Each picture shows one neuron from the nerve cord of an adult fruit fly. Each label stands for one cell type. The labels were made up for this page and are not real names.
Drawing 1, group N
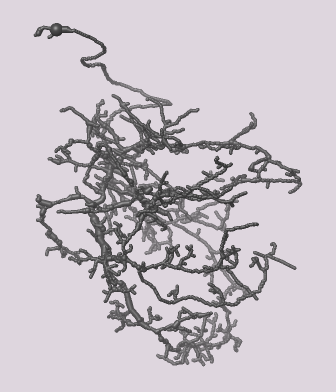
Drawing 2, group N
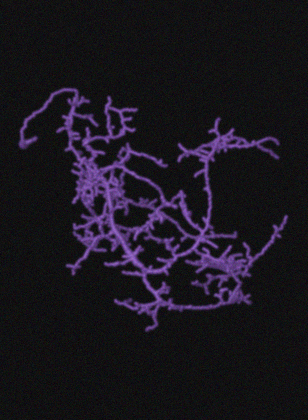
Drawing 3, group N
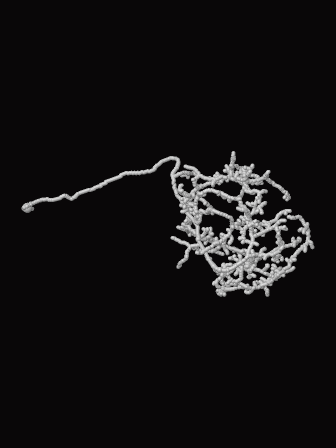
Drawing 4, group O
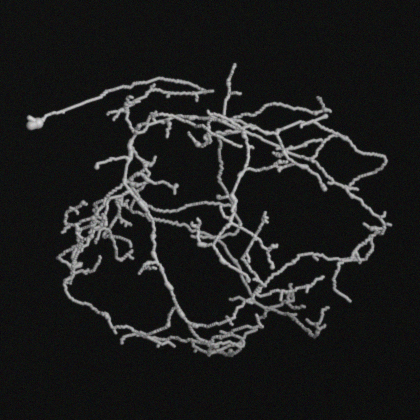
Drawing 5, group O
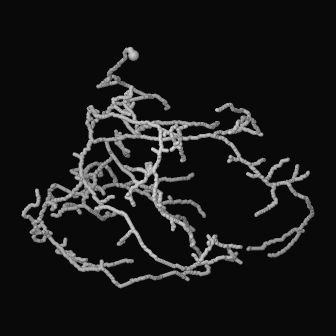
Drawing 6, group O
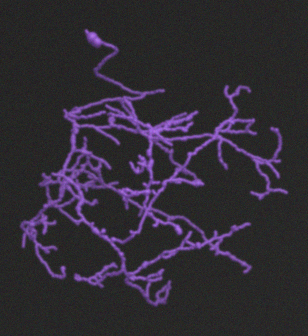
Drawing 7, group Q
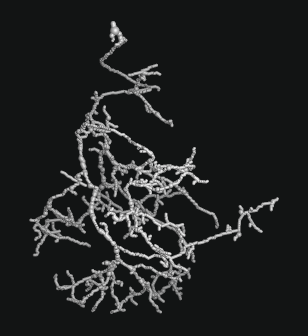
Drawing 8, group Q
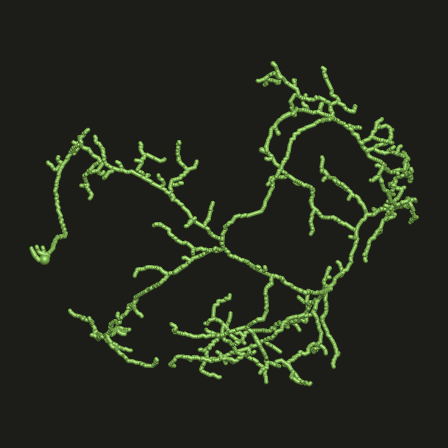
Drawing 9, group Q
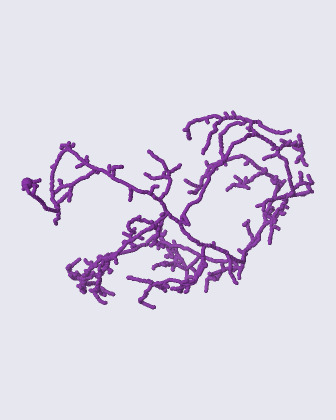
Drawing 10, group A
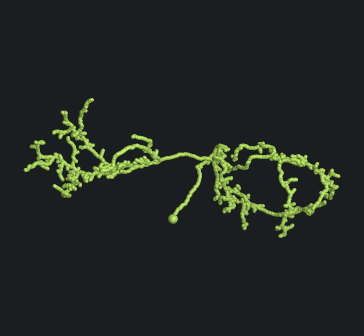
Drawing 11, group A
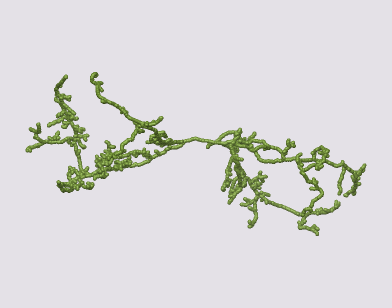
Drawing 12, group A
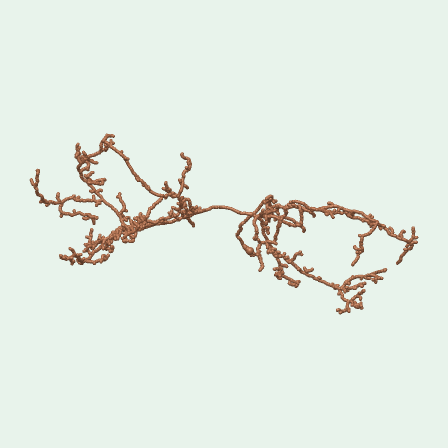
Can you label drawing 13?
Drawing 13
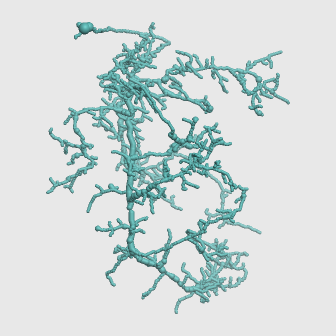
group N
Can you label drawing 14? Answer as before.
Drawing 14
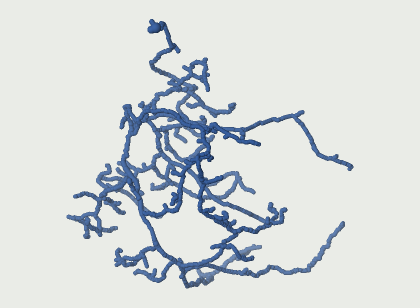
group O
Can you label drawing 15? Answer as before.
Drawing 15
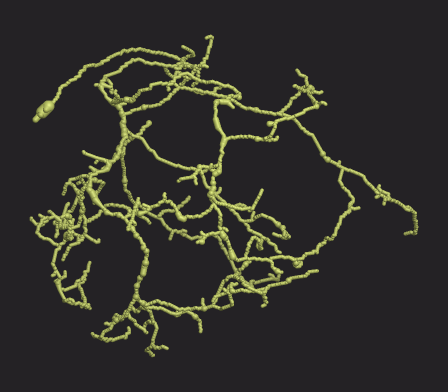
group O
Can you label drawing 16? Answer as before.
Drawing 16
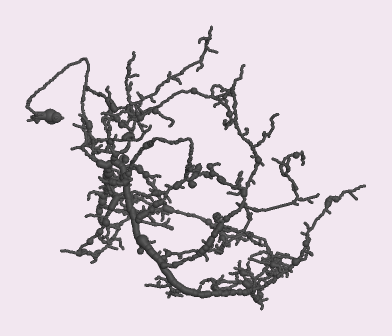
group N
